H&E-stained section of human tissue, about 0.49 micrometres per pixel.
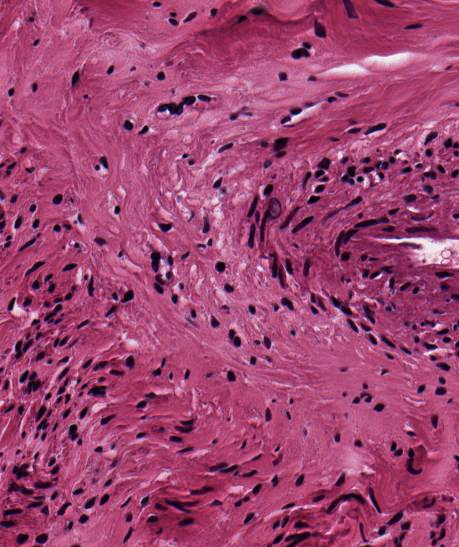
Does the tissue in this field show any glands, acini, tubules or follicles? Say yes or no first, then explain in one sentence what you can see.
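No. No epithelium, glands or fat cells are present anywhere in the field.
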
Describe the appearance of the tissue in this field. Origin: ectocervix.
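Intersecting, swirling fascicles of spindle cells and collagen run across the whole field. The nuclei are small, dark and elongated, many of them curved or wavy. They are most crowded in the lower left and middle right, and sparser in the upper part of the field. Cell borders are indistinct, and the cytoplasm blends into the surrounding collagen.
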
